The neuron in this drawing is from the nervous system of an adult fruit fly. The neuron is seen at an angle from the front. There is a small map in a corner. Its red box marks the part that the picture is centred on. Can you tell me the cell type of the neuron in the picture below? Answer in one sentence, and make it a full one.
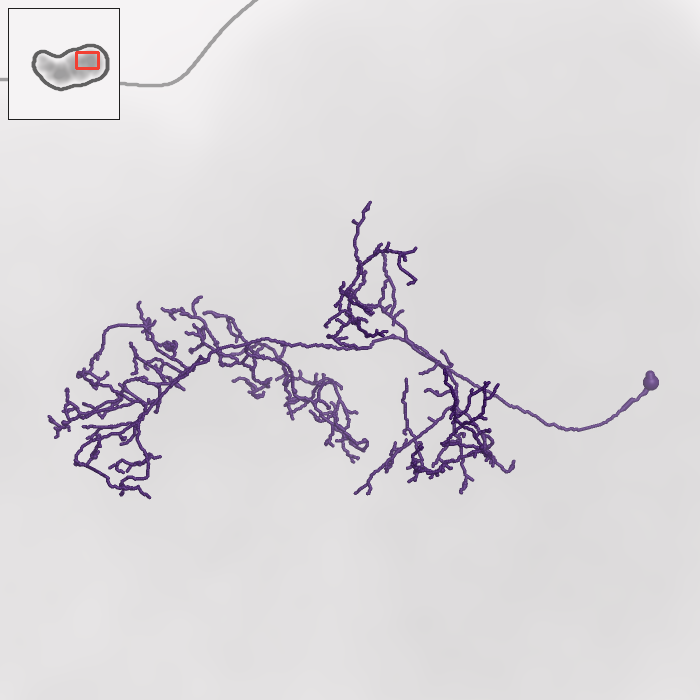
This neuron is recognized as the cell type FB5E.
